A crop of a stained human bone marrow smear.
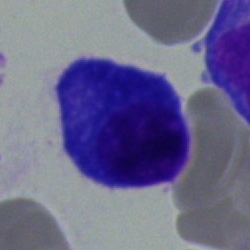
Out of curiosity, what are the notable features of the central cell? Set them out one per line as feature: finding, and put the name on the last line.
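Outline: irregular, a bit angular, not smoothly round
Stain: deep blue-violet across the whole cell
Shading: darker lower right than upper left
Vacuoles: none clearly seen
Name: plasma cell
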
